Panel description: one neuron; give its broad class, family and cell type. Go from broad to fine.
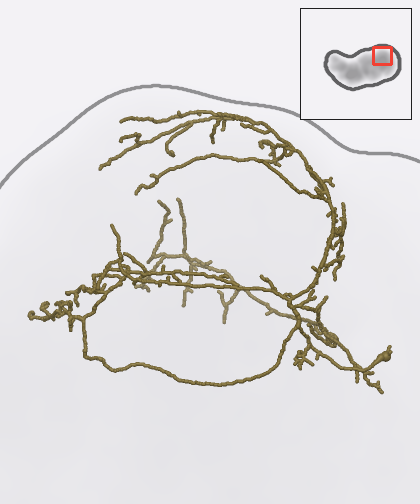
central-brain intrinsic neuron; hemilineage SLPa&l1_anterior; CL087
